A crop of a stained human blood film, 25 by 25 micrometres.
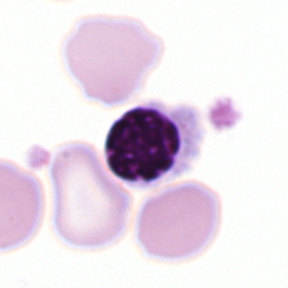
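Normoblast, the nucleated cell at the centre of this stained smear of human peripheral blood. Its nucleus, round in outline, is about 6 micrometres across, with dark purple, coarsely clumped chromatin. The cytoplasm, in turn, is scant compared with the nucleus, pale lilac, and lies mainly on the right side of the nucleus.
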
